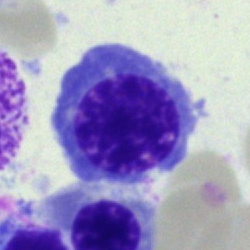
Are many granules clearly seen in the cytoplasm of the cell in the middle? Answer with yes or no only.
No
